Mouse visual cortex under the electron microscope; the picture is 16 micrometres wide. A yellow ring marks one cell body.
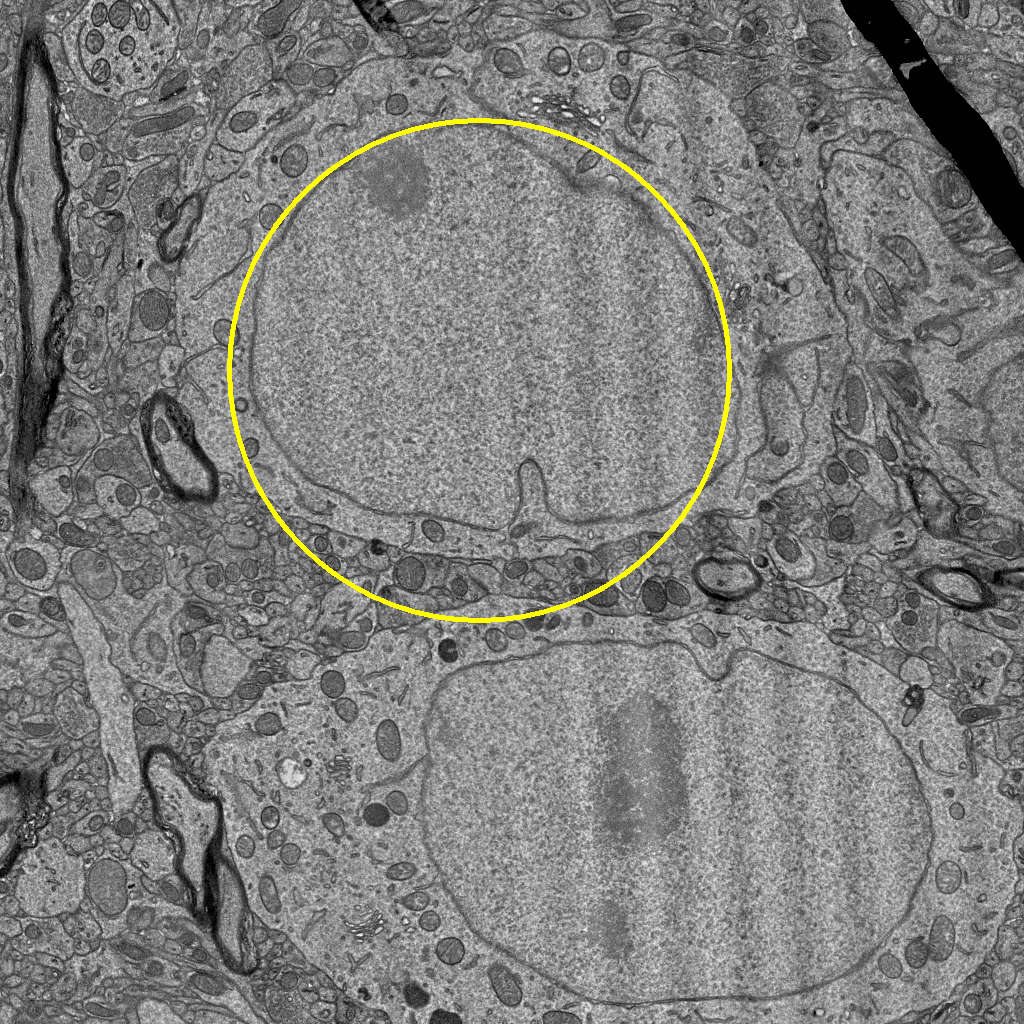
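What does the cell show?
One round nucleus, shown whole.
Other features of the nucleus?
Envelope: a single deep, narrow infolding on the lower side. Chromatin: pale, evenly dispersed, no thick dark band along the envelope. A darker, rounded granular patch near the upper left edge.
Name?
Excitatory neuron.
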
